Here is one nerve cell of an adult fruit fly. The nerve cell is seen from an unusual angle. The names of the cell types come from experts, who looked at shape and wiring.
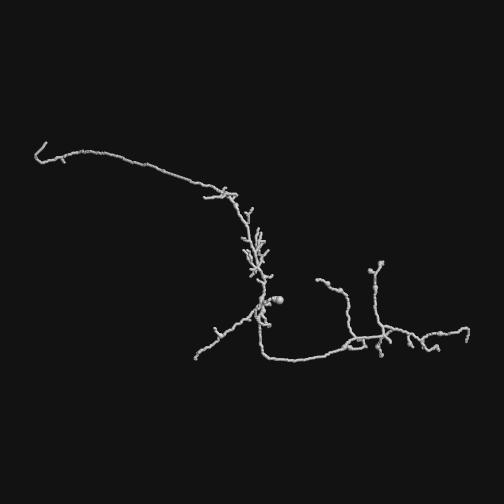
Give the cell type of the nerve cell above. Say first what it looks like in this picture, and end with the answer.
Its cell body lies in the middle of the picture. As drawn here it is wider than it is tall. It is a central-brain intrinsic neuron. It is of cell type CB1876.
